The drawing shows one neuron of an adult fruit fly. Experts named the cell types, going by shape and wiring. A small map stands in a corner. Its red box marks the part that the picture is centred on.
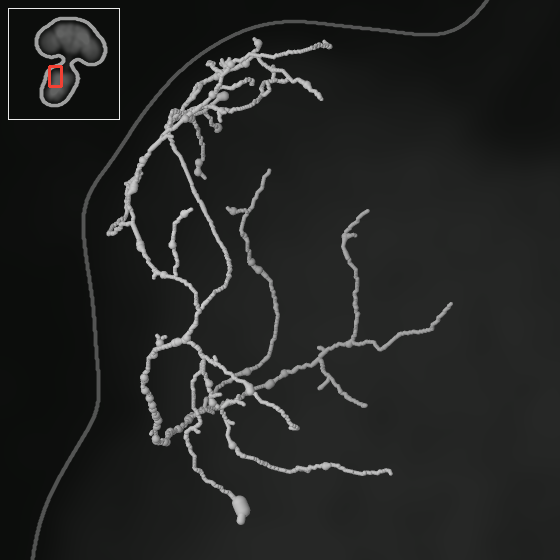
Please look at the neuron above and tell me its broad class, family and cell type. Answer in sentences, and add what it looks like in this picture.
It is a nerve-cord intrinsic neuron. Its family is hemilineage 04B. The cell type is IN04B101. Its cell body lies at the bottom of the picture. Dozens of branch ends can be seen.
